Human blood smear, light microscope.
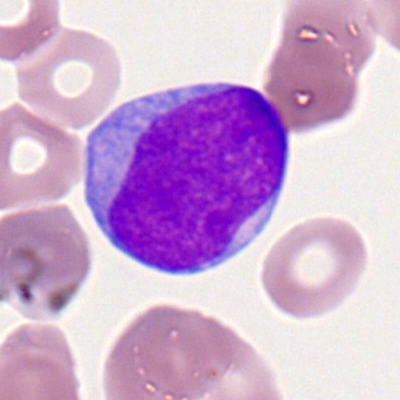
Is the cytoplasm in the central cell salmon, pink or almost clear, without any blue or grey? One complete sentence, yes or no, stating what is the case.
No, the cytoplasm is not pink, salmon or almost colourless; it is deep, dark or strong blue.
